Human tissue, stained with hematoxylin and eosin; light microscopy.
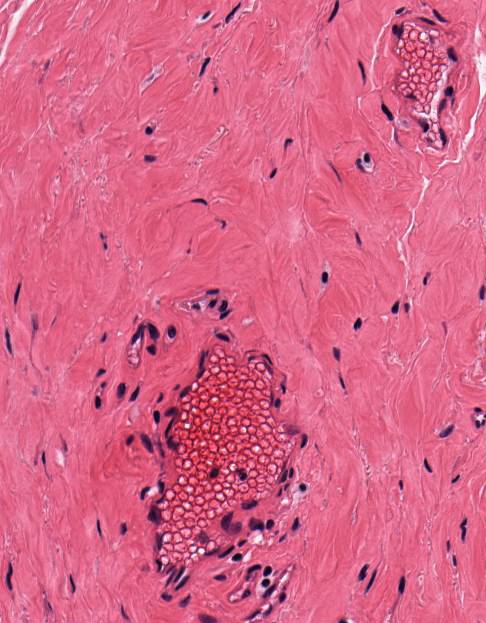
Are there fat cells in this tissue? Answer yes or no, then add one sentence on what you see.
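No. No epithelium, glands or fat cells are seen anywhere in the field.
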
